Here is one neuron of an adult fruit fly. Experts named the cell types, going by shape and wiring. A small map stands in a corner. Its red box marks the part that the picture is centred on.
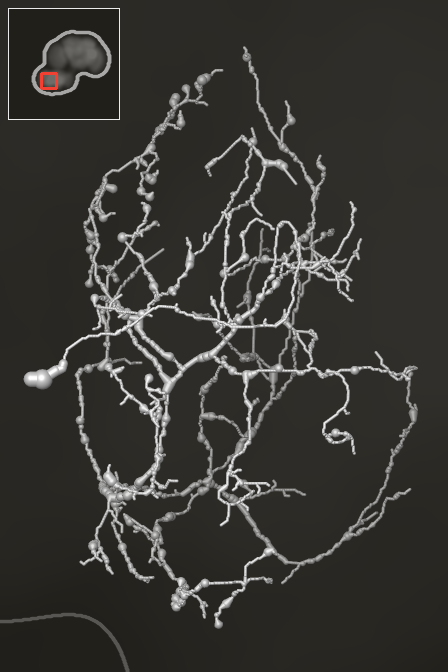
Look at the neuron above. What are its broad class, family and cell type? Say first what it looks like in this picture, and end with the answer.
Its cell body lies on the left of the picture. The picture shows dozens of branch ends. It is a nerve-cord intrinsic neuron. The family is hemilineage 03A. The cell type is IN03A060.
